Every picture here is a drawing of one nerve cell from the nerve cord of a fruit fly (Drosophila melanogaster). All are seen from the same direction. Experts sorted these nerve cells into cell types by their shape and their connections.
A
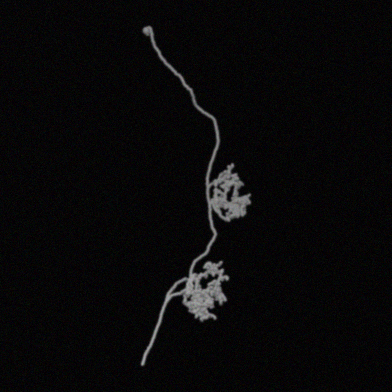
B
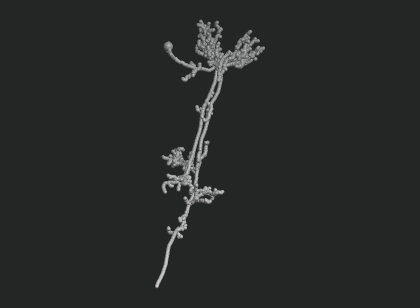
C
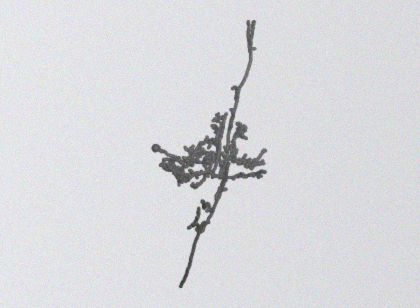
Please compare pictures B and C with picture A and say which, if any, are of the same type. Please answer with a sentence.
None of them is of the same cell type.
